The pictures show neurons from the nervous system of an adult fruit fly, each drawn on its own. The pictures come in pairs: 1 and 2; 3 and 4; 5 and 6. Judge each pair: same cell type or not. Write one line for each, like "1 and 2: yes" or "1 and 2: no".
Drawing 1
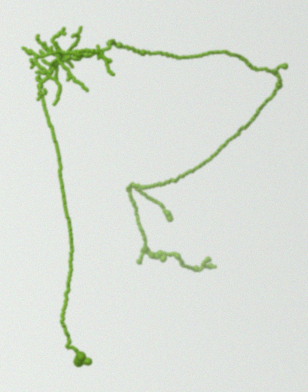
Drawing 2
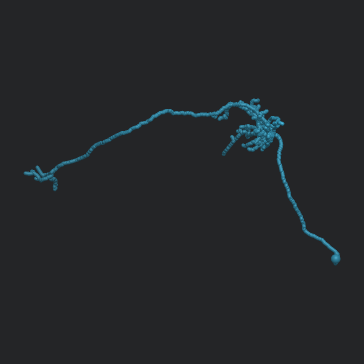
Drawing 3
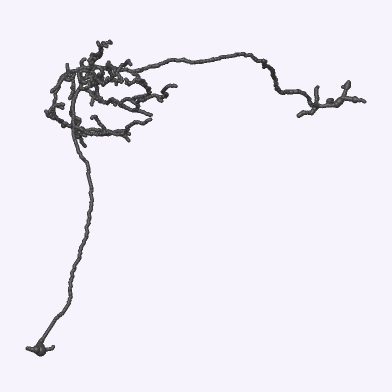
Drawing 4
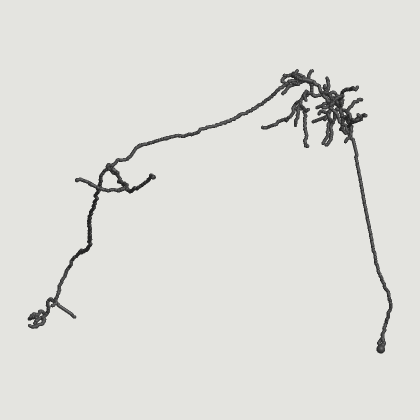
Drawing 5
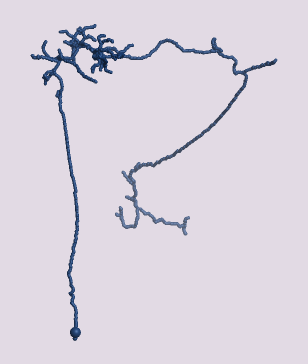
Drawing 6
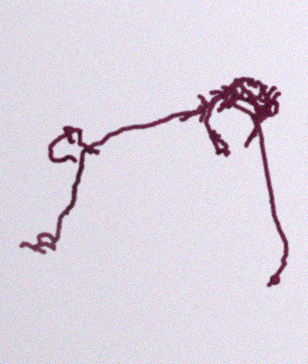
1 and 2: no
3 and 4: no
5 and 6: yes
